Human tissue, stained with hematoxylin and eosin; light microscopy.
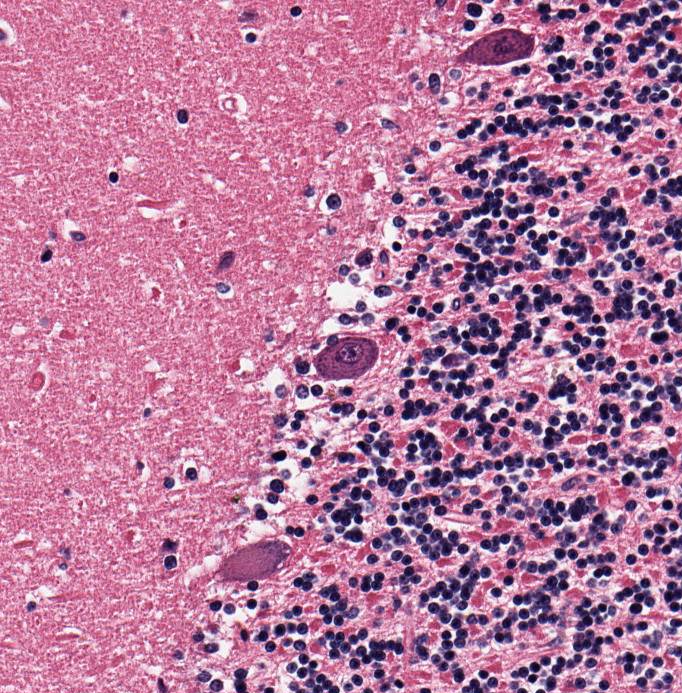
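Cerebellum in haematoxylin and eosin: the pale pink, finely fibrillary left half holds only scattered small nuclei in fine pink neuropil, while the right half is a dense layer of tightly packed small round granule cell nuclei, dark blue-purple with scant visible cytoplasm. At mid-height sits a Purkinje cell, with a round nucleus, a prominent dark nucleolus and abundant purplish cytoplasm.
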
